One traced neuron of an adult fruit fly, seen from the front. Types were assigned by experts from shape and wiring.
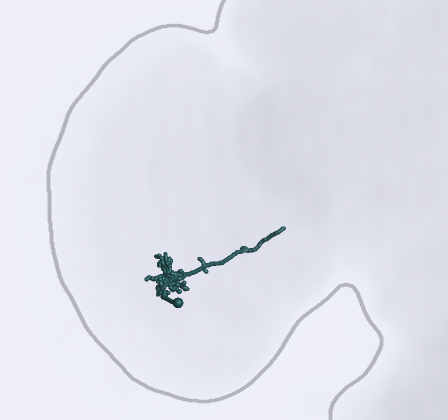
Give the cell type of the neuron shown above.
TmY3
